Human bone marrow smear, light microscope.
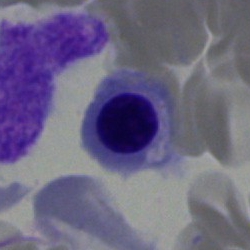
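Erythroblast in the middle of this stained bone marrow smear. Its cytoplasm makes a complete rim around the nucleus and is a pale lavender-blue, with no granules in it. Nor are any nucleoli visible in the nucleus.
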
